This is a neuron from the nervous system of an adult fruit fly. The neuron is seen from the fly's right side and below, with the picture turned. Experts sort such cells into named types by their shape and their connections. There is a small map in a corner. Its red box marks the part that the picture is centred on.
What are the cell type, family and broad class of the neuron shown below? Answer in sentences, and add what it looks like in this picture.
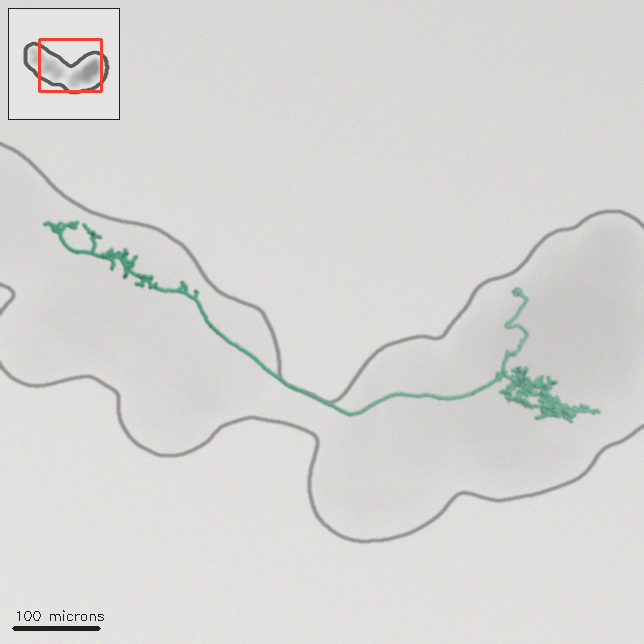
The cell type is DNp33. Its family is DNp. It is a descending neuron. From left to right in the picture it spans about 650 microns. As drawn here it is more than twice as wide as it is tall.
